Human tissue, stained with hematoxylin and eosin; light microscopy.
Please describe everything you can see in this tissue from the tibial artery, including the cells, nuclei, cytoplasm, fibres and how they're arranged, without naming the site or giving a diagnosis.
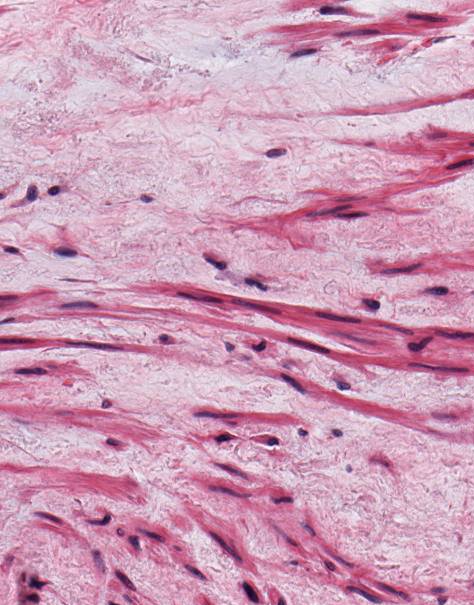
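You've got narrow bundles of deeply eosinophilic spindle cells crossing the field, running roughly horizontally to obliquely, with broad pale stroma between them. Inside each bundle the cells lie parallel to one another along its length, and their elongated, dark-staining nuclei follow the long axis of the cells. The stroma itself is pale pink, loose and finely wavy-fibrillary.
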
